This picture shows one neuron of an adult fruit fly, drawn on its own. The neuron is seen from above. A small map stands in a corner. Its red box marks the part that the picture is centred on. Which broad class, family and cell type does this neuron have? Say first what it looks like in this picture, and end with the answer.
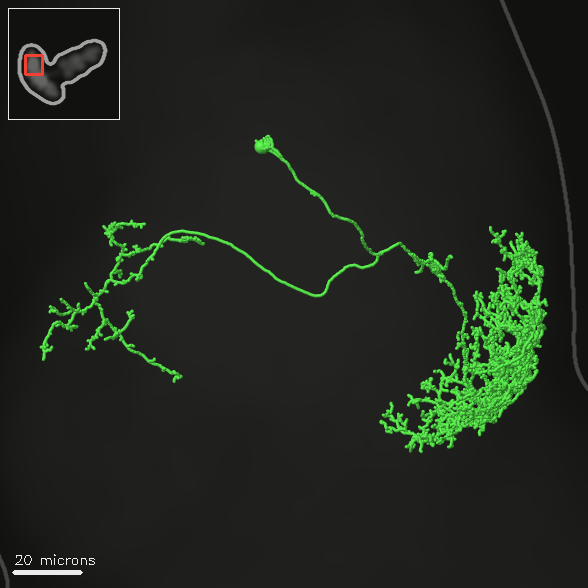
It is in the brain and does not reach the nerve cord. By the scale bar it is about 150 microns wide in this view. Dozens of branch ends can be seen. It is a visual projection neuron. Its family is LT. The cell type is LT80.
